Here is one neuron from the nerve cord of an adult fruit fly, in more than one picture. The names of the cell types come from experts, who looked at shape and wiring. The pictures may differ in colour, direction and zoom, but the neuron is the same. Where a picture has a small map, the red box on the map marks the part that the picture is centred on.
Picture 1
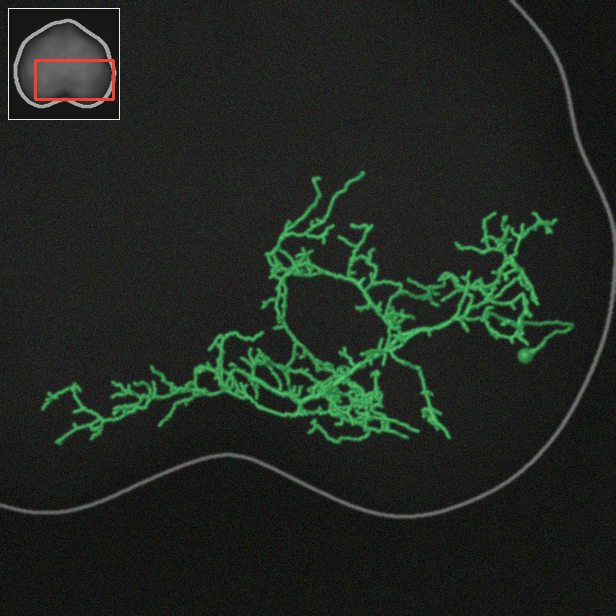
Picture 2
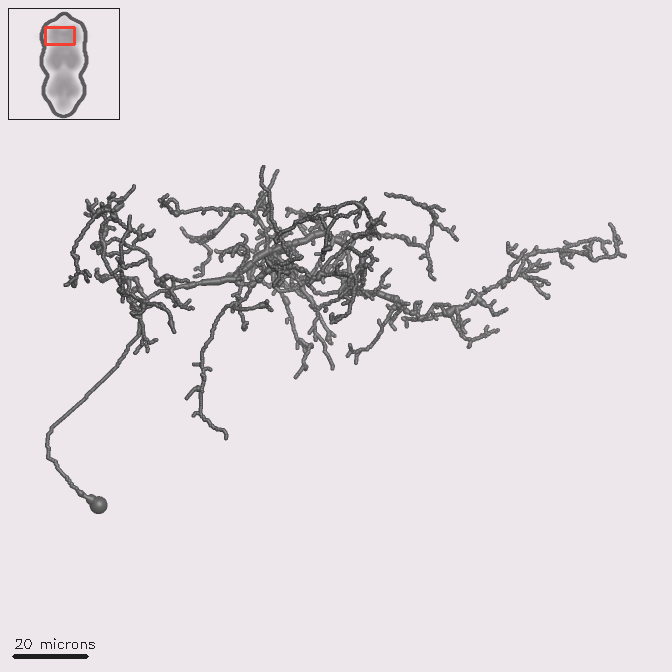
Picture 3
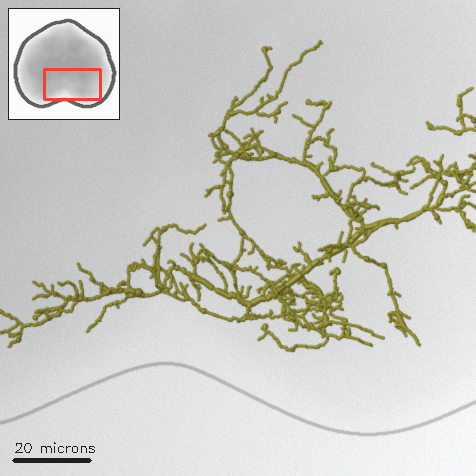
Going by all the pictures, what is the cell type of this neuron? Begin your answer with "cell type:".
cell type: IN20A.22A011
